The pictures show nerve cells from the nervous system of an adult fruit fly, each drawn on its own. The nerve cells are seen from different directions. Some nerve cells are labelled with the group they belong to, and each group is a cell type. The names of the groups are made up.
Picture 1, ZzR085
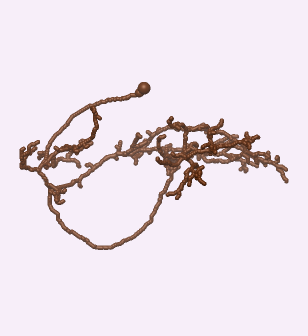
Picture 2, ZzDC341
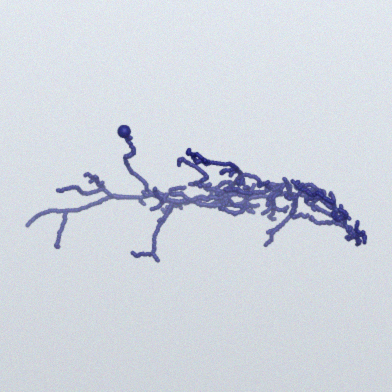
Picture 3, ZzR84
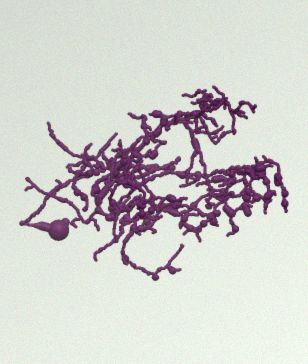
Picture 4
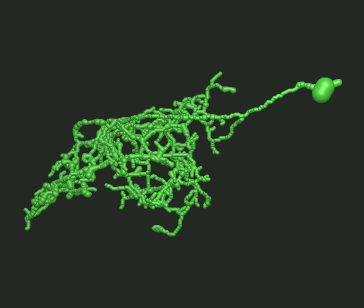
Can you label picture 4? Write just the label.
ZzR84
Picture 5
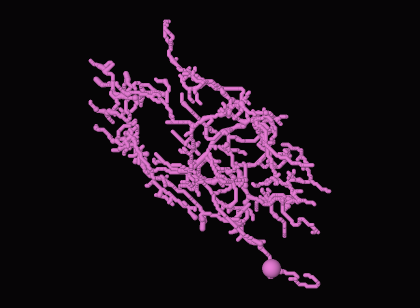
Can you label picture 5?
ZzR84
